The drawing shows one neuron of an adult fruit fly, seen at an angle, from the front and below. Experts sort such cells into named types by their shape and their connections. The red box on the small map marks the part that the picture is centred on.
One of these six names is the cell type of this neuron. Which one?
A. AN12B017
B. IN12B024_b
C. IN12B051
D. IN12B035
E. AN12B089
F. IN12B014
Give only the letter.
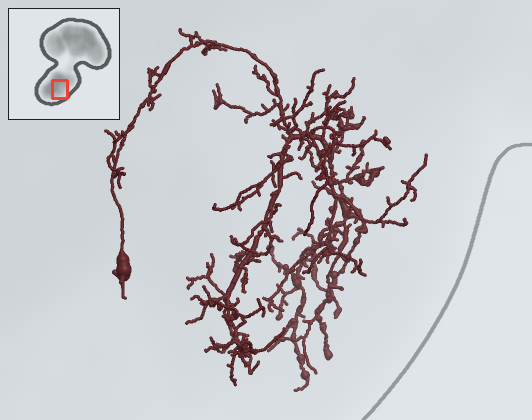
B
